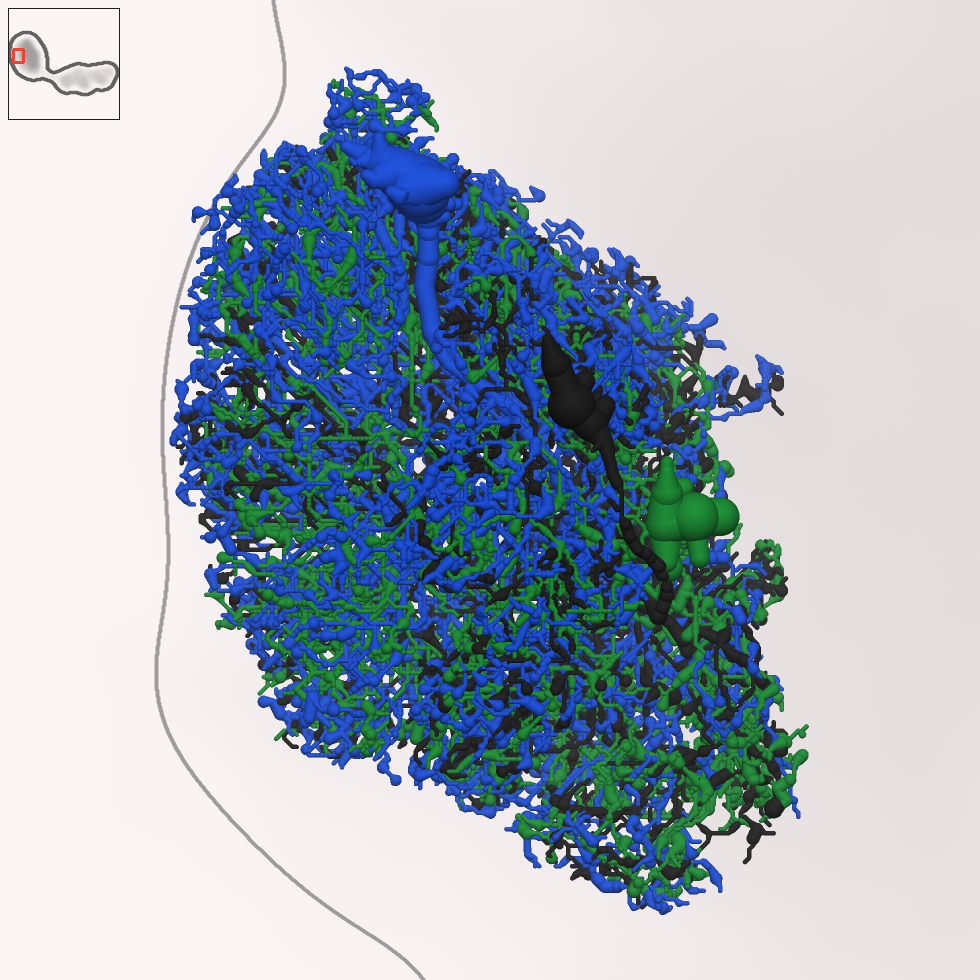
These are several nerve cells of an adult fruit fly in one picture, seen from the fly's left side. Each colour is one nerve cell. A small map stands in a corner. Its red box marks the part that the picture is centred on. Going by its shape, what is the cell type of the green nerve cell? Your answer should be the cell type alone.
lLN2X04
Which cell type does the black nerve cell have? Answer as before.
lLN2T_a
